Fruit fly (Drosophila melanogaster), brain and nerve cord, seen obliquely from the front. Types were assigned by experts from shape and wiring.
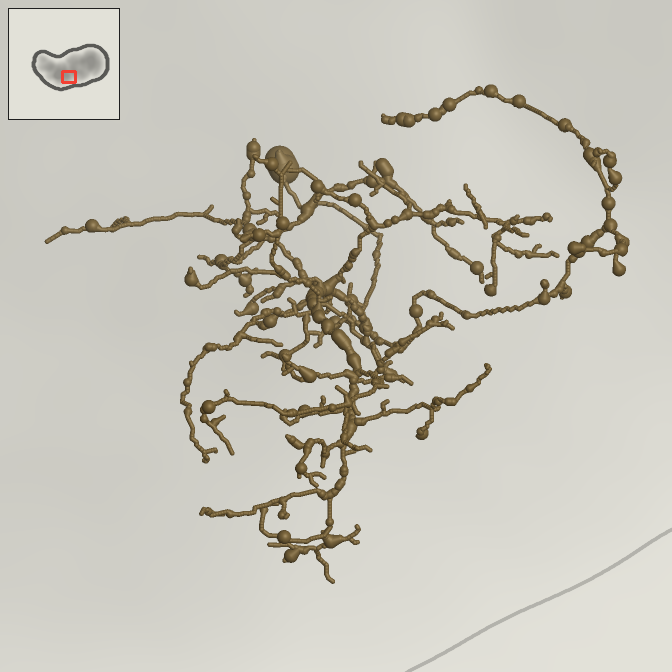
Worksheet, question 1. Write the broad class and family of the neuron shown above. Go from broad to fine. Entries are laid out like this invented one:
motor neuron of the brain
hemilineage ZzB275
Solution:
nerve-cord intrinsic neuron
hemilineage 20A.22A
